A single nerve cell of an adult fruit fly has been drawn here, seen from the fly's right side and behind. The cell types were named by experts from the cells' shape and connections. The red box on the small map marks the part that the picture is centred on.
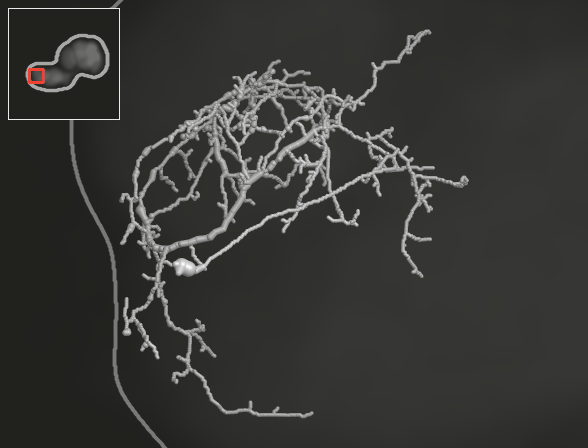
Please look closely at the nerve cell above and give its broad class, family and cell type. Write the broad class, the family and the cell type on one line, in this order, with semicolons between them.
nerve-cord intrinsic neuron; hemilineage 03A; IN03A036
